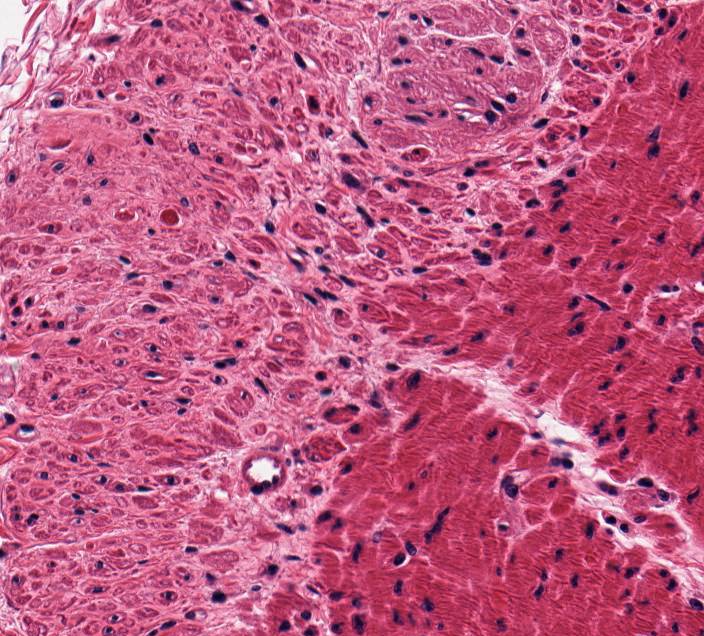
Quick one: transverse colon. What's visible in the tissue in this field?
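In the paler left zone, cross-cut smooth muscle cells form small rounded or polygonal profiles with one central nucleus, often haloed by pale cytoplasm. In the deeper red right zone they run lengthwise or obliquely, with elongated, cigar-shaped nuclei. Near the bottom centre, at the zones' border, lies a small vessel with an empty round lumen.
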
